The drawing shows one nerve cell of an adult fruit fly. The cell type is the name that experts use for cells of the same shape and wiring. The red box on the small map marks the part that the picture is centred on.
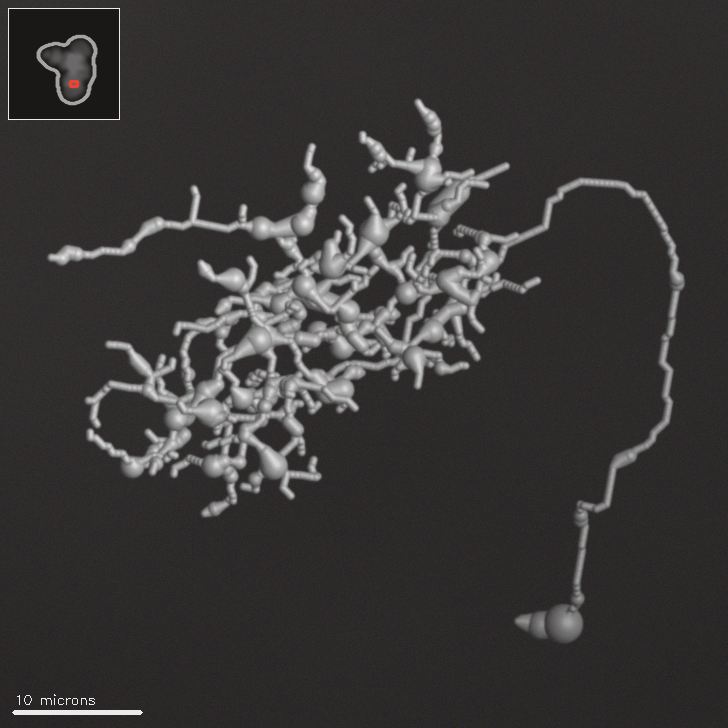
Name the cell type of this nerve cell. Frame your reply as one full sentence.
The cell type held by this nerve cell is LPi3a.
